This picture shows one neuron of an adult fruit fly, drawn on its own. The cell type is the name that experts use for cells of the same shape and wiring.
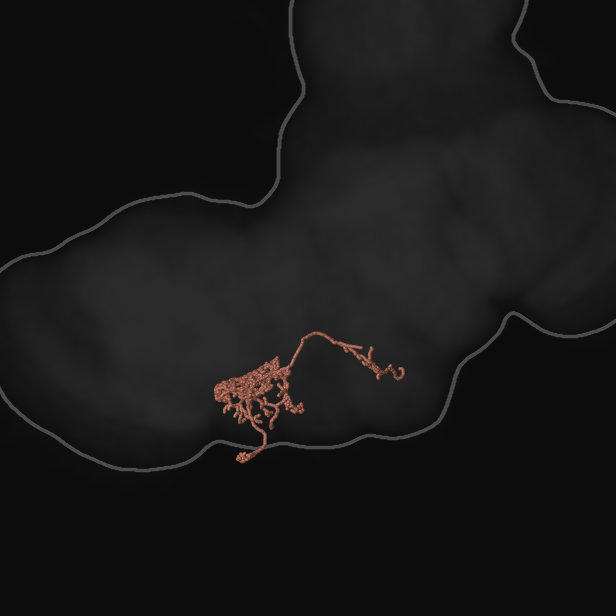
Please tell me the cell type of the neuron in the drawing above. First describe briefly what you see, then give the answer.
As drawn here it is wider than it is tall. It is a central-brain intrinsic neuron. Its cell type is v2LN31.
